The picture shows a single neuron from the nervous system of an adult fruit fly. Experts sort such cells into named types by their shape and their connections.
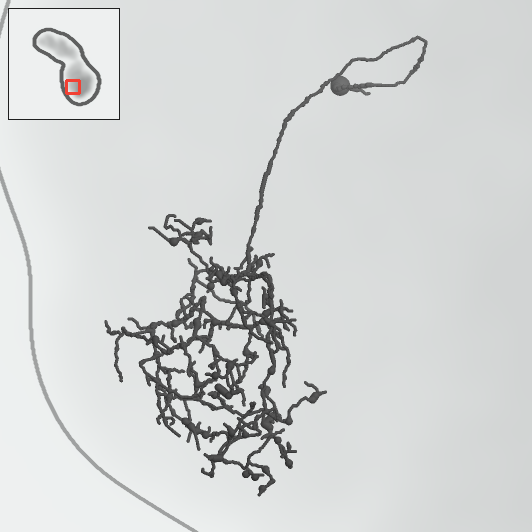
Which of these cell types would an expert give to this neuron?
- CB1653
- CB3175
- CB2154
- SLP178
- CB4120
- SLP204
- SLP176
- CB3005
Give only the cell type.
CB3175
